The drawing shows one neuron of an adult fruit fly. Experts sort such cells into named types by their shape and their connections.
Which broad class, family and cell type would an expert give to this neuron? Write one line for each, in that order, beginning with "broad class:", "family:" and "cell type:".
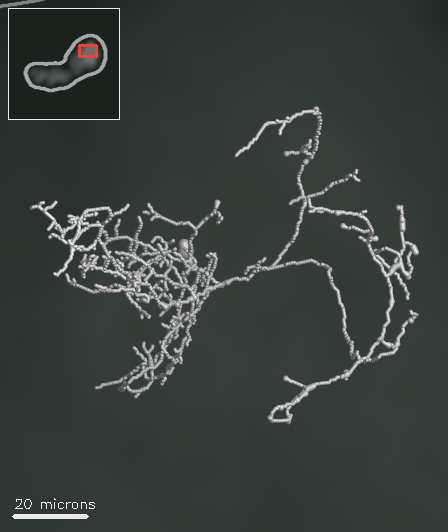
broad class: central-brain intrinsic neuron
family: hemilineage AOTUv1_medial
cell type: AOTU102m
